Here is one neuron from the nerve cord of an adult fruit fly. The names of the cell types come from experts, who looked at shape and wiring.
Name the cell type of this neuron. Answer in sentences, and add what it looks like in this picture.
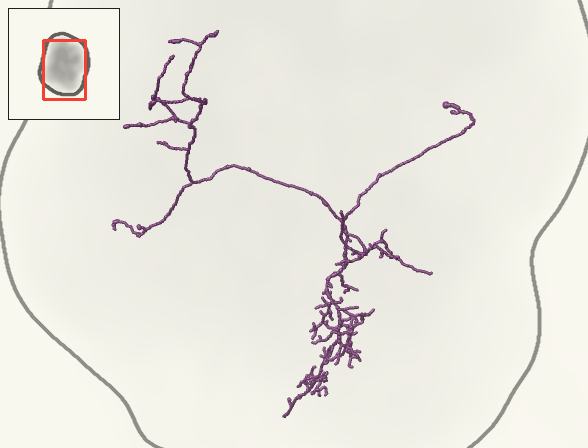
Its cell type is IN07B077. It is a nerve-cord intrinsic neuron. The picture shows dozens of branch ends. In this view it is about as wide as it is tall.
